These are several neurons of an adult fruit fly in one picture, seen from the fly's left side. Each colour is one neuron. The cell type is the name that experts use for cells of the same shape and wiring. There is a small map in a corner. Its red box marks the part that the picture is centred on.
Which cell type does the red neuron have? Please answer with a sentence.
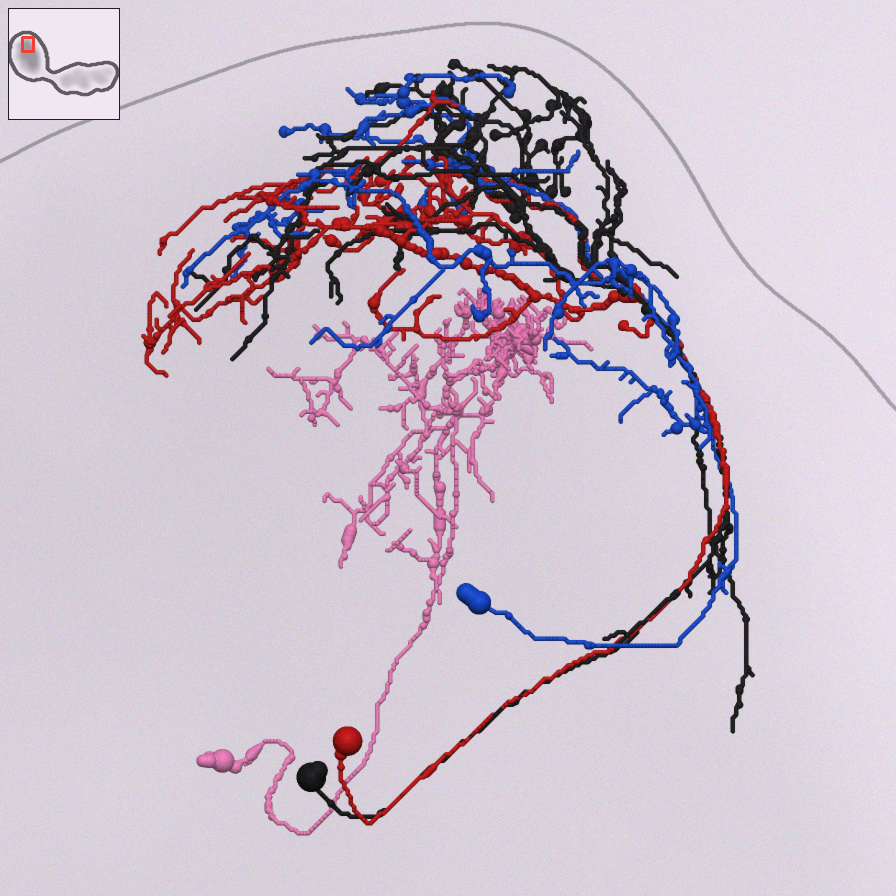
The cell type is CB4086.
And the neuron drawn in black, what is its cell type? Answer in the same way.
The cell type is CB4088.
